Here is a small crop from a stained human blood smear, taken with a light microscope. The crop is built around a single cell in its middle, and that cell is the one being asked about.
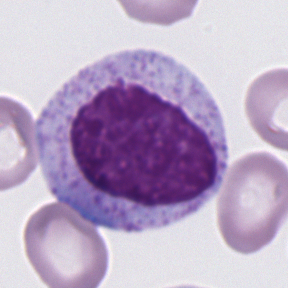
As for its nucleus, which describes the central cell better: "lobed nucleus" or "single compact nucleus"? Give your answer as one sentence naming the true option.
Its nucleus forms a single compact mass of round, oval or kidney shape.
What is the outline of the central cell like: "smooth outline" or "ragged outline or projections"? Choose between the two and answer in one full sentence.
There is a smooth outline around this cell, free of projections.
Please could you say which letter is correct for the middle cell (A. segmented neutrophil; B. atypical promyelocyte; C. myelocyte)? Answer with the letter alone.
C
